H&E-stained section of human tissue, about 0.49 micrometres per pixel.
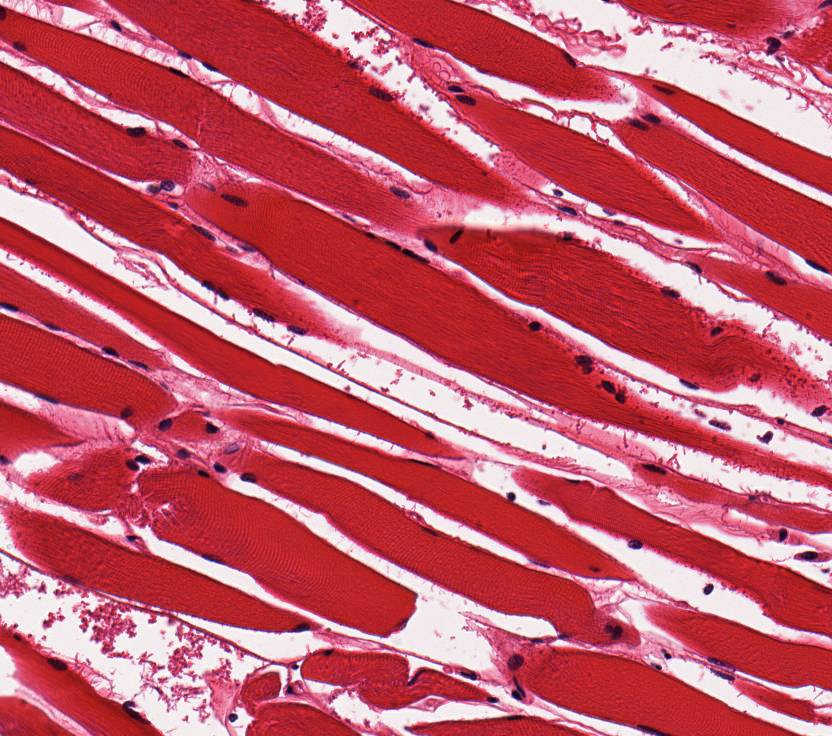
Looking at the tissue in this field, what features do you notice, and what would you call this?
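Orientation: long parallel muscle fibres cross the whole field diagonally, upper left to lower right. Striations: many fibres show fine cross-striations across their long axis. Nuclei: flattened, dark, at the fibre edges. Branching: none; the fibres run side by side. The tissue is skeletal muscle.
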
